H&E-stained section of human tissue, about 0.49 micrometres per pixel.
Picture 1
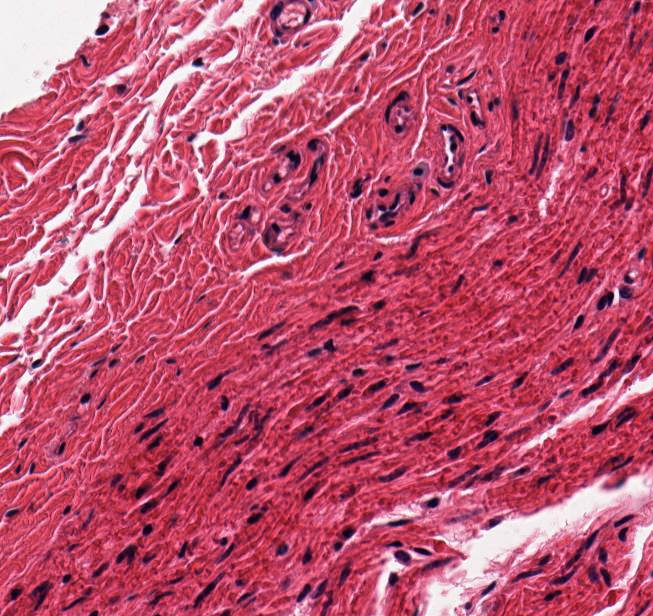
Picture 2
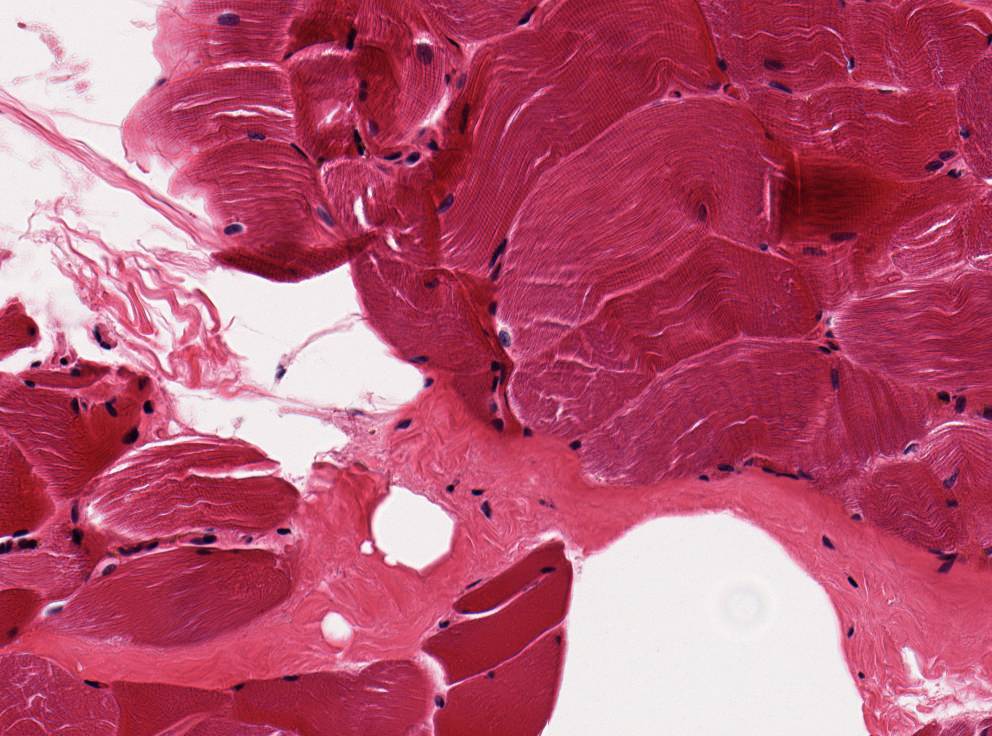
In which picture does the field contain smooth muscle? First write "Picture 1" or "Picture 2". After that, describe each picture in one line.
Picture 1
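In picture 1: The central and lower part of the field is filled by smooth muscle cells packed side by side and running parallel to one another.
In picture 2: The muscle fibres show fine, regular transverse cross-striations.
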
